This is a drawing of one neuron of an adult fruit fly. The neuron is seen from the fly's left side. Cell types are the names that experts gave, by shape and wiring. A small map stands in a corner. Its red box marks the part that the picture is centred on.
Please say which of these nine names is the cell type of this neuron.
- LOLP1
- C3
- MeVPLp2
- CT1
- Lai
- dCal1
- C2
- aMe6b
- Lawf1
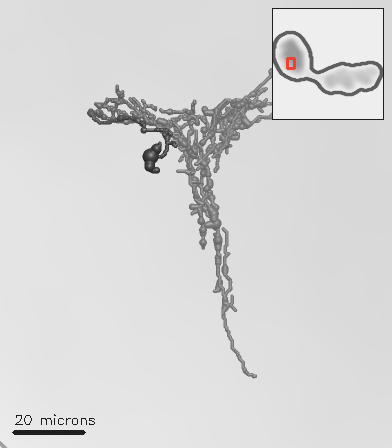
aMe6b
